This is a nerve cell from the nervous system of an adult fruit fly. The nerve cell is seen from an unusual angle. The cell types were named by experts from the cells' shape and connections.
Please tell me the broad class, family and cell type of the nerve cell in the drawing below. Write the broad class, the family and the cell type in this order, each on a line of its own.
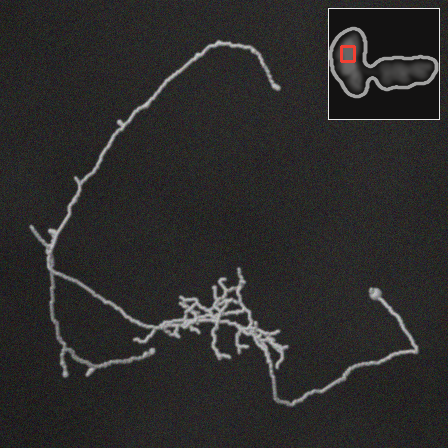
central-brain intrinsic neuron
class CX
FS1B_b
